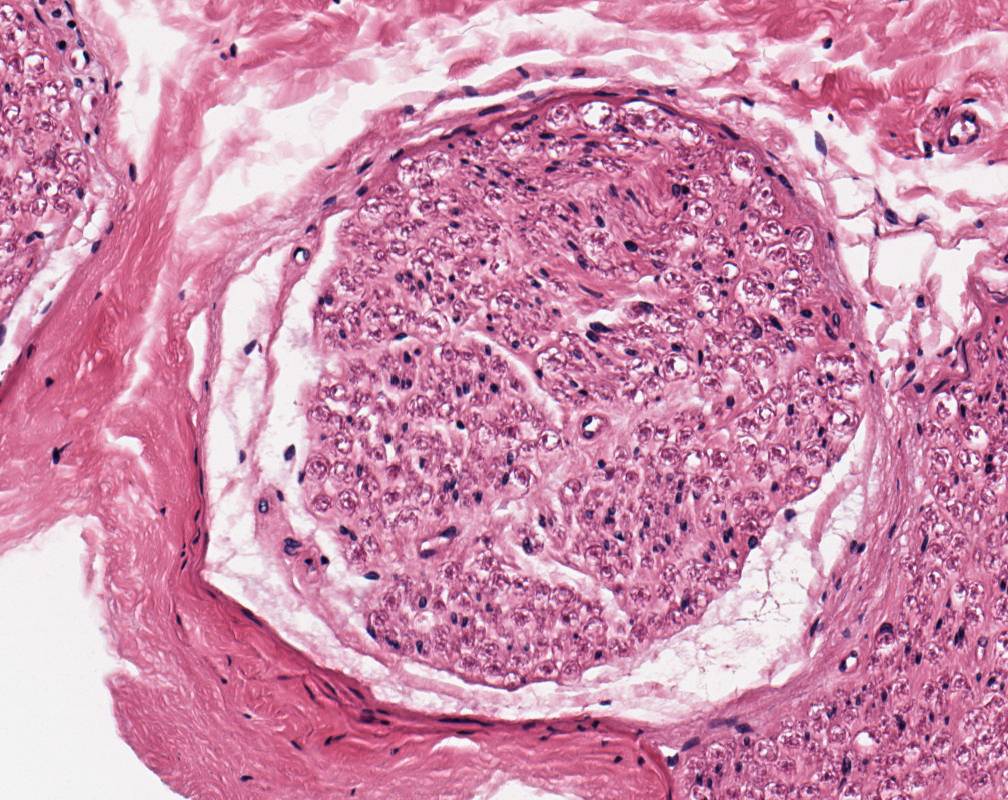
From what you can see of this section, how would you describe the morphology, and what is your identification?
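First, one rounded bundle of fibres fills the centre; parts of similar bundles are cut off at the top-left and right edges. Second, most of its fibres are cut across as small round profiles, each a pale ring around a central dot. Third, small, dark, elongated nuclei are scattered throughout the bundle. Fourth, a thin layered sheath of flattened cells with elongated nuclei wraps it. The section is tibial nerve.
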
